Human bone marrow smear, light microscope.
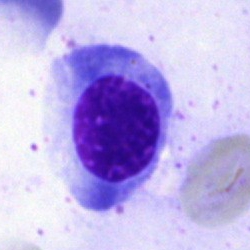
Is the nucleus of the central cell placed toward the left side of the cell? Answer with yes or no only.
No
